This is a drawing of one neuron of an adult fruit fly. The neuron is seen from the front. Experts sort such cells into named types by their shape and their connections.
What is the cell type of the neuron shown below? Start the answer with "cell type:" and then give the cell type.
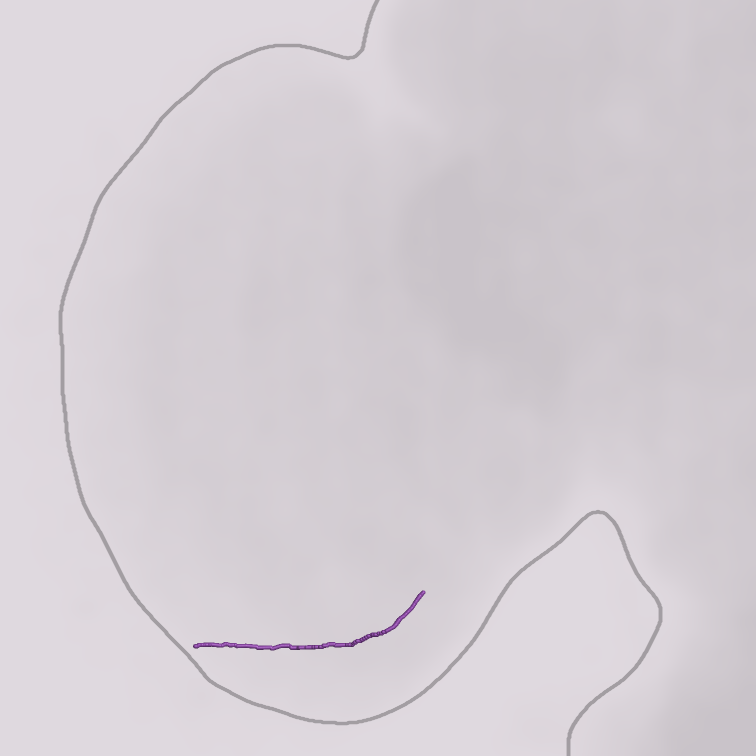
cell type: R8y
